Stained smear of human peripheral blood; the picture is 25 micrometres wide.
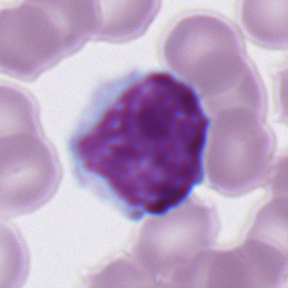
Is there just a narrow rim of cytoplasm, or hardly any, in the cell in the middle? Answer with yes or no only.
Yes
